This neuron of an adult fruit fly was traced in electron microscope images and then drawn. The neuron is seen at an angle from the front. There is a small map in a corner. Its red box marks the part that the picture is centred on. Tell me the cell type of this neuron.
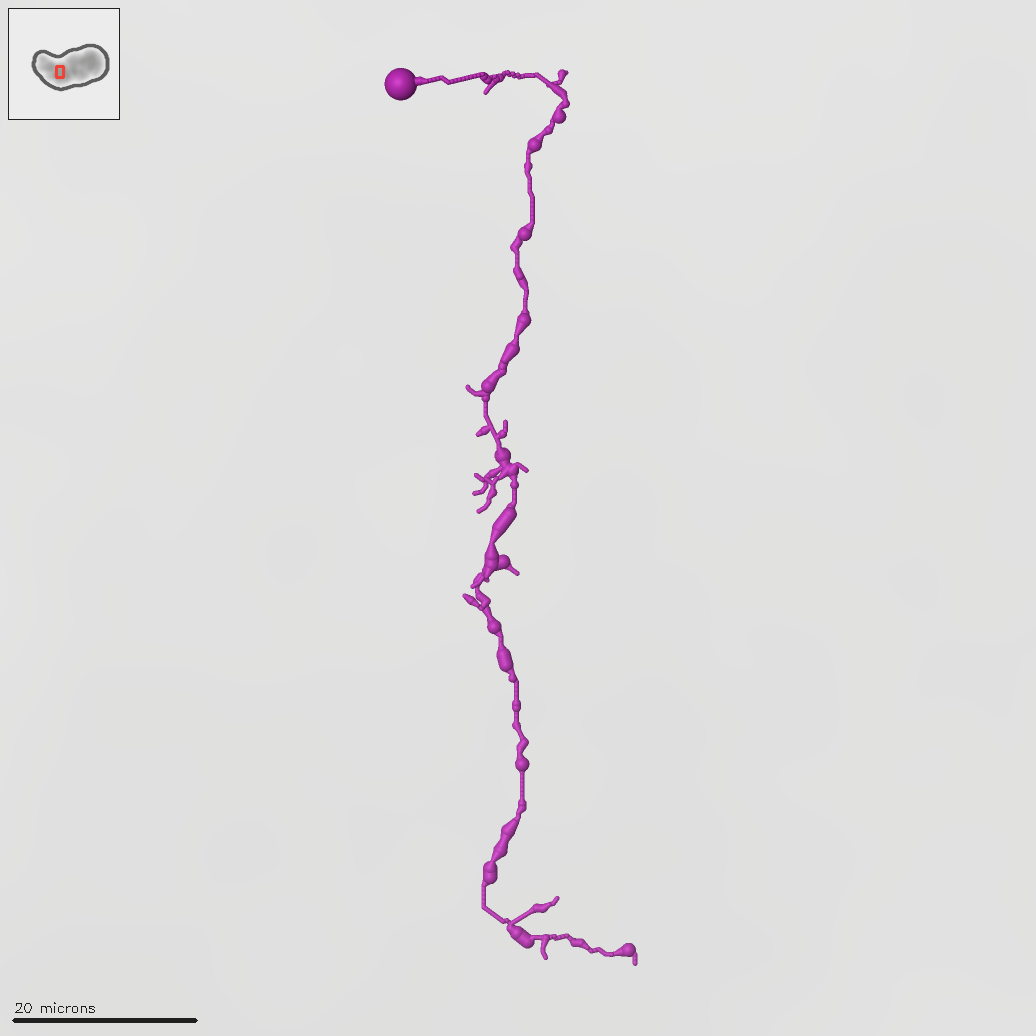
Dm3c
